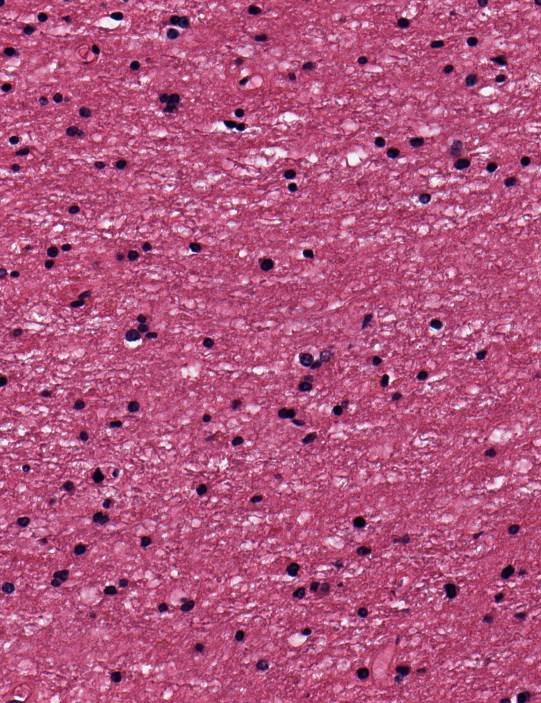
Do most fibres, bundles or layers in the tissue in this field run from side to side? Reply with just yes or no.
Yes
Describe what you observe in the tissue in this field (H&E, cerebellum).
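A pink, finely fibrillary background without organized structural units fills the whole field. Small, round, densely stained nuclei are scattered fairly evenly throughout and resemble one another. In a few places two to four nuclei lie close together in small clusters.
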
